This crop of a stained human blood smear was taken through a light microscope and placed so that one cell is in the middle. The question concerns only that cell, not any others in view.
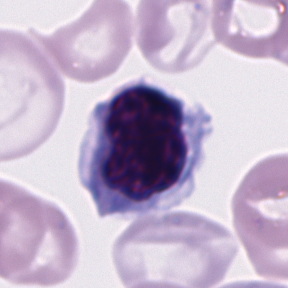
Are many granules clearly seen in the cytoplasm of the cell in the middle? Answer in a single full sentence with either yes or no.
No, visible granules are absent from the cytoplasm of this cell.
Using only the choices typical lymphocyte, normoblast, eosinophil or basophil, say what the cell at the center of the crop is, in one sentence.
As for the central cell, it is a normoblast.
